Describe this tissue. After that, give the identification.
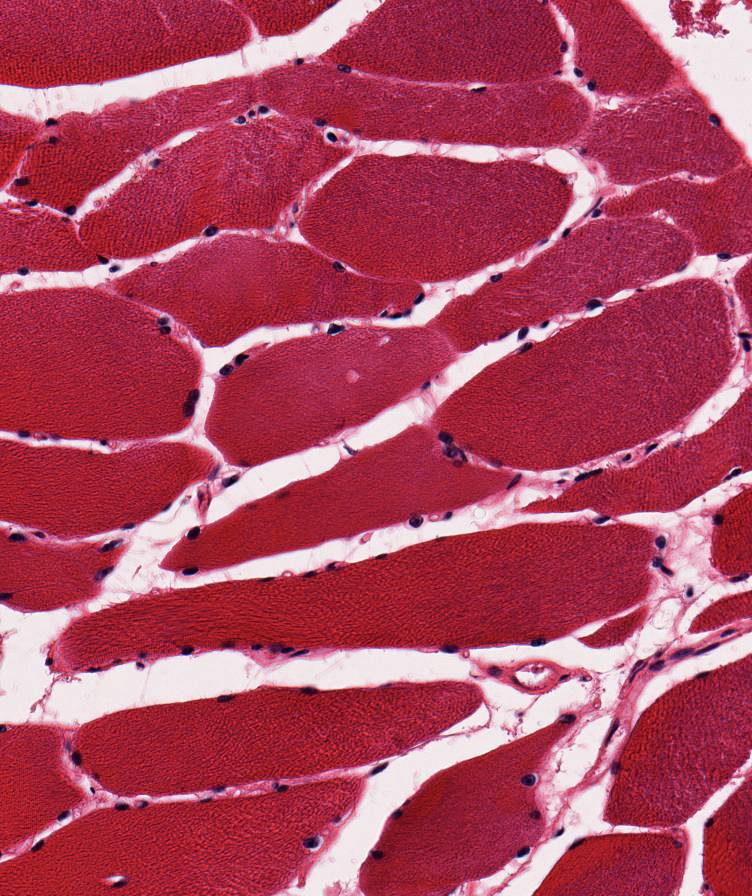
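Notice the dark, flattened fibre nuclei sitting at the fibre edges, not the centres. The cytoplasm is deeply eosinophilic, evenly red and finely stippled. Thin pale pink connective tissue strands with scattered small nuclei run between fibres. Down at the lower right, there's a small blood vessel with an open round lumen in that connective tissue. It's skeletal muscle.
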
